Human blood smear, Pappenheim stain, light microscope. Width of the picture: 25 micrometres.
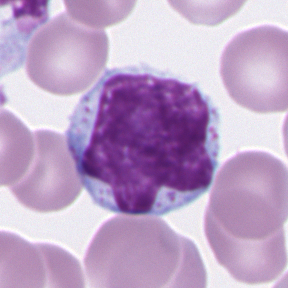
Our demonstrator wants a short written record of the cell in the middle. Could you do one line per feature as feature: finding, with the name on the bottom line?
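Outline: roughly round, about 13 micrometres across
Nucleus: broad projection down to the cell's lower edge
Nuclear share: about 80% of the cell's area
Cytoplasm: narrow pale blue rim around the nucleus
Granules: small, reddish-purple, scattered
Name: large granular lymphocyte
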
